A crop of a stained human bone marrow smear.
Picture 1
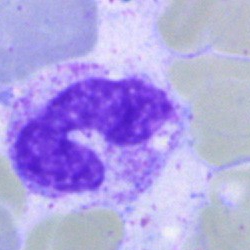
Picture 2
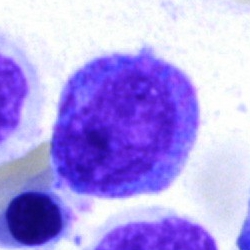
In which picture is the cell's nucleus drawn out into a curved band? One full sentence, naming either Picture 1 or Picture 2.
In picture 1 the nucleus of the cell has been drawn out into a lobeless curved band.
